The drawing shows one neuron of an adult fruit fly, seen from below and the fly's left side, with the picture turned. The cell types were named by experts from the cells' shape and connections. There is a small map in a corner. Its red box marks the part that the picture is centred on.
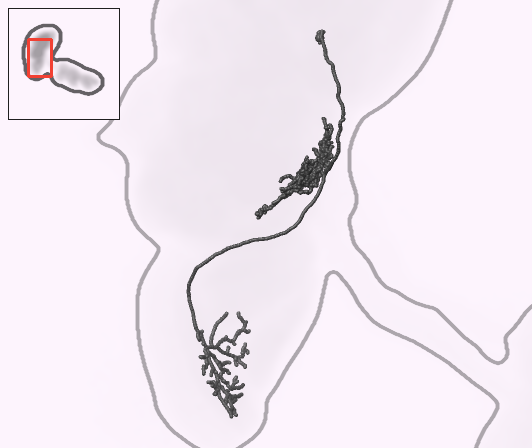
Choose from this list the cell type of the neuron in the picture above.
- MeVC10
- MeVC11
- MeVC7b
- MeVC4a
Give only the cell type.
MeVC7b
